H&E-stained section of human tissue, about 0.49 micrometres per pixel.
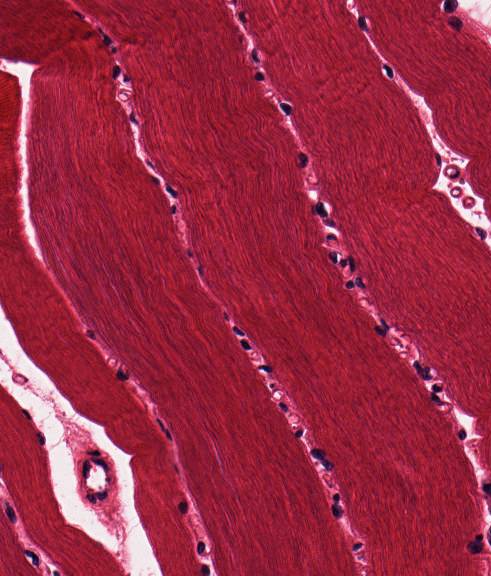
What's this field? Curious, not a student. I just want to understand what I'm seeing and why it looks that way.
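Skeletal muscle is the tissue in this field. The fibre cytoplasm stains a deep, even red, with fine myofibril lines running lengthwise, and the fibres lie side by side without branching or joining. Dark, flattened, elongated nuclei lie at the fibre edges, along the clefts between fibres.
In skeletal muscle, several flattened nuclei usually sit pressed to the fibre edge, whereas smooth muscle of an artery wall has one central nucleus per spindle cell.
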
